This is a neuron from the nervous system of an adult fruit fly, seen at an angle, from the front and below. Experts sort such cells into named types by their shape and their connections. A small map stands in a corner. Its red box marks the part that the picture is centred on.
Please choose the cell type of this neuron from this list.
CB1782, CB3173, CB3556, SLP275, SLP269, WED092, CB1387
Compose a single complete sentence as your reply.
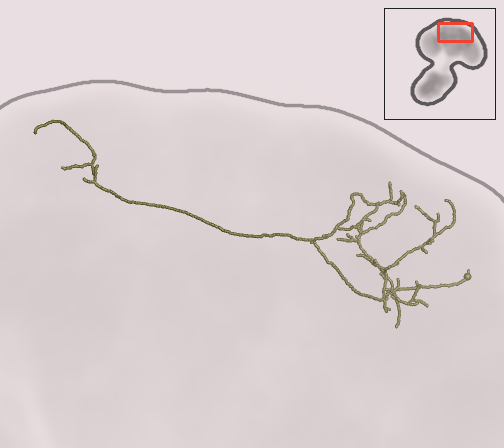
On the level of cell type, this neuron is CB3173.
